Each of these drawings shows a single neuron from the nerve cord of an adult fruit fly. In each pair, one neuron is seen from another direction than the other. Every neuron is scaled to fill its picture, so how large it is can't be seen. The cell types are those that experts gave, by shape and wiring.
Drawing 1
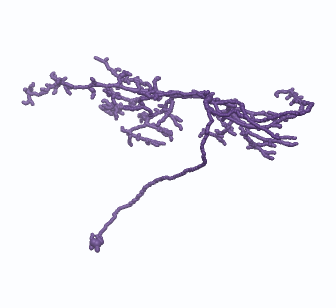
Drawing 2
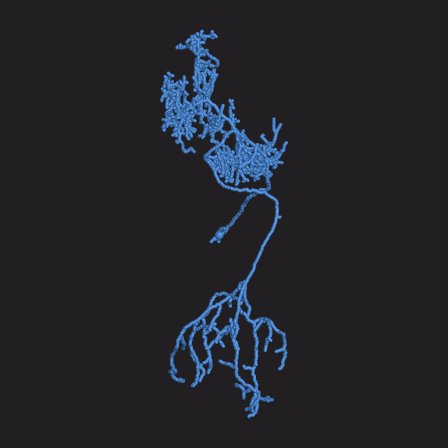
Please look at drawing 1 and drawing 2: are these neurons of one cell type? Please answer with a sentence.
They are of different cell types.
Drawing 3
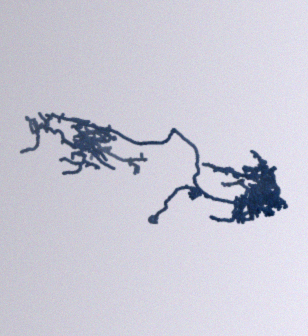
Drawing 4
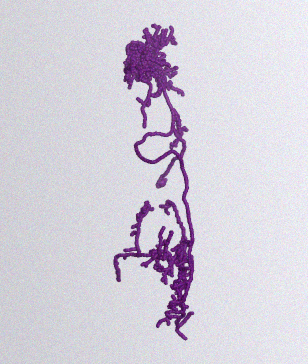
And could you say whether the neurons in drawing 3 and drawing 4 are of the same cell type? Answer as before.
They are of the same cell type.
